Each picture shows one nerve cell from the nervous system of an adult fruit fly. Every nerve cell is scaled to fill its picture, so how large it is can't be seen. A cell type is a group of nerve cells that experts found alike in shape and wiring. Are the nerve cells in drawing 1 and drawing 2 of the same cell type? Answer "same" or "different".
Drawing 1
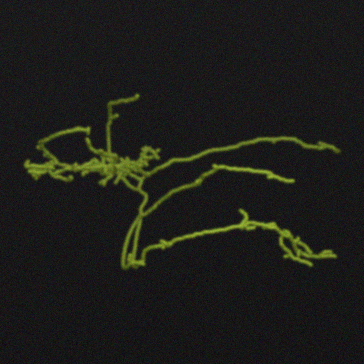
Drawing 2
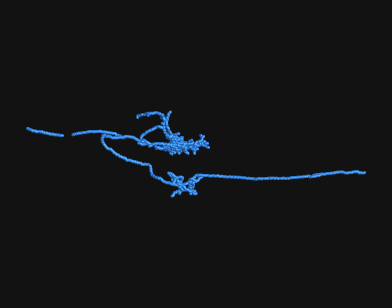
different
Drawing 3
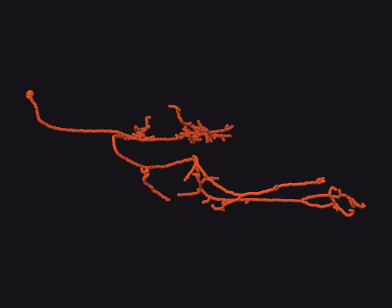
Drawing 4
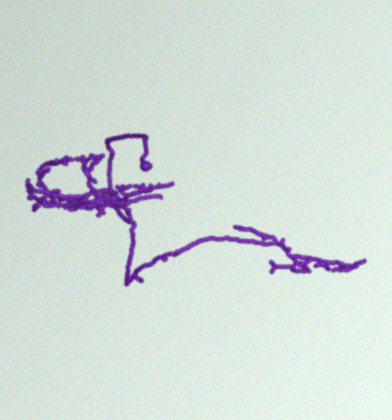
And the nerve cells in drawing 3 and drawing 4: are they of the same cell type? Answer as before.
different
